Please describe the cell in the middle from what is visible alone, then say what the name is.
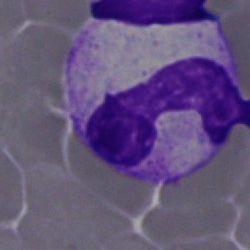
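Look at the nucleus: it forms one curved band arching over a pocket of cytoplasm, its hollow side turned downward. Its chromatin is dense and dark purple. Around it, plenty of pale lilac cytoplasm holds fine, scattered purple granules. This is a band neutrophil.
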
